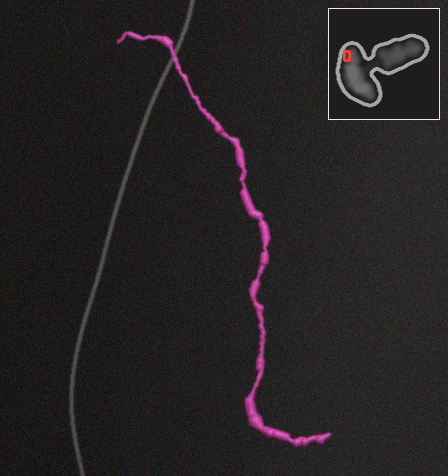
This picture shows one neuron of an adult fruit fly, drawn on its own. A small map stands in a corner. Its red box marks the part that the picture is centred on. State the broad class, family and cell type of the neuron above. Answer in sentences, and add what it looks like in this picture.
It is a photoreceptor or other optic-lobe sensory neuron. The name of its family is class visual. It is of cell type R8y. It lies in the brain. The drawing shows no cell body. There are a dozen or fewer branch ends.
